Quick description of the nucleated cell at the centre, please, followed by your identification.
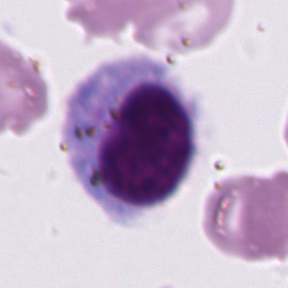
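Students should note the pale blue cytoplasm and the slightly irregular outline of this cell. The nucleus reaches close to the right edge of the cell, and no nucleoli are visible in it. This is a hairy cell.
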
